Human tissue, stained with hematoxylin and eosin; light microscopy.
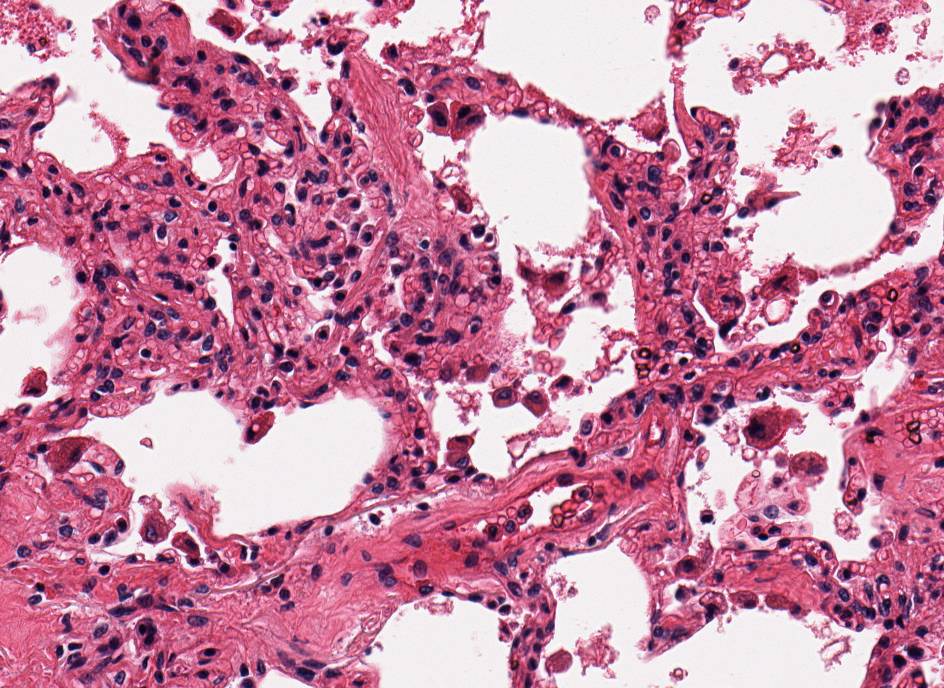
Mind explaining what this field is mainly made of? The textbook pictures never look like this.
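Alveolus is the structure here. The field forms a meshwork of cellular septa enclosing irregular, empty airspaces.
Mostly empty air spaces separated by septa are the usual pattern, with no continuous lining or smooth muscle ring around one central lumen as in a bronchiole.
Nuclei in the septa are mostly small, round to oval and dark. Large rounded cells with abundant pink cytoplasm lie free in the airspaces, chiefly in the centre and right.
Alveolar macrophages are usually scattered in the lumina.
A band of pink wavy fibrous tissue crosses the lower field roughly horizontally.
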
